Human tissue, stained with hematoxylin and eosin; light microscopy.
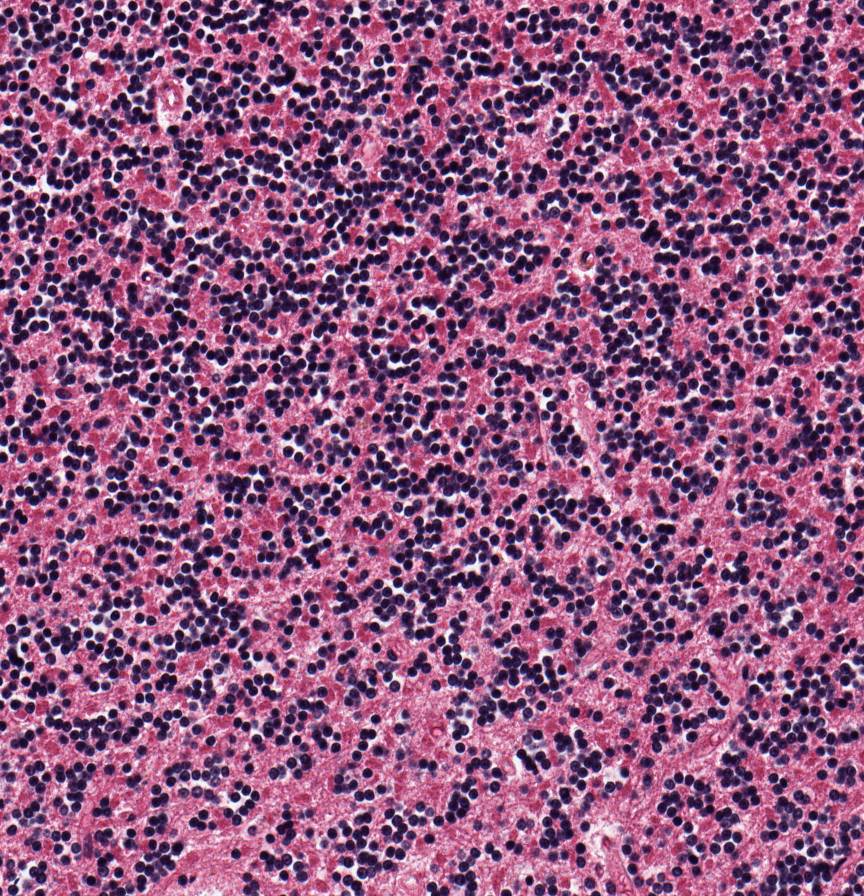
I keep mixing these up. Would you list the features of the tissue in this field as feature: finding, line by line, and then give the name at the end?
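Arrangement: small round nuclei crowded evenly across the whole field, no layering or discrete units
Nuclei: small, round, uniform, densely dark purple
Cytoplasm: barely visible around most nuclei
Between clusters: irregular pink, finely fibrillary islands without nuclei
Name: cerebellum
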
